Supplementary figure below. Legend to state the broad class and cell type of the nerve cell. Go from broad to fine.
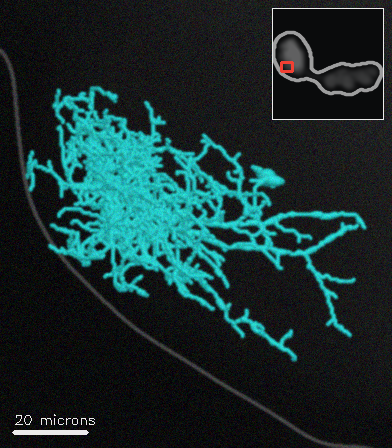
central-brain intrinsic neuron; GNG027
